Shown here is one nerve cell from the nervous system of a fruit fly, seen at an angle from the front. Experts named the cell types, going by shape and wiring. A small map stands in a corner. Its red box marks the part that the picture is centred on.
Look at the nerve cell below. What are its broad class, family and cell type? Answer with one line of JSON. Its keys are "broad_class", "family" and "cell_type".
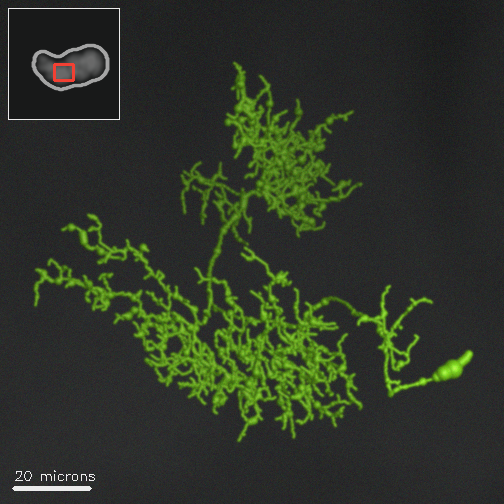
{"broad_class": "optic-lobe intrinsic neuron", "family": "TmY", "cell_type": "TmY19a"}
